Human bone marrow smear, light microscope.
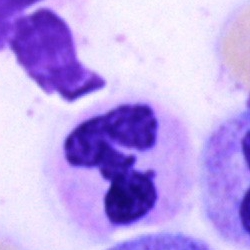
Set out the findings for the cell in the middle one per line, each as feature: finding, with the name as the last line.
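Outline: roundish and smooth, as far as I can tell.
Nucleus: divided into lobes joined by narrowed parts.
Nucleoli: none that I can see.
Cytoplasm: only fine, faint pinkish-lilac granules.
Name: segmented neutrophil.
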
